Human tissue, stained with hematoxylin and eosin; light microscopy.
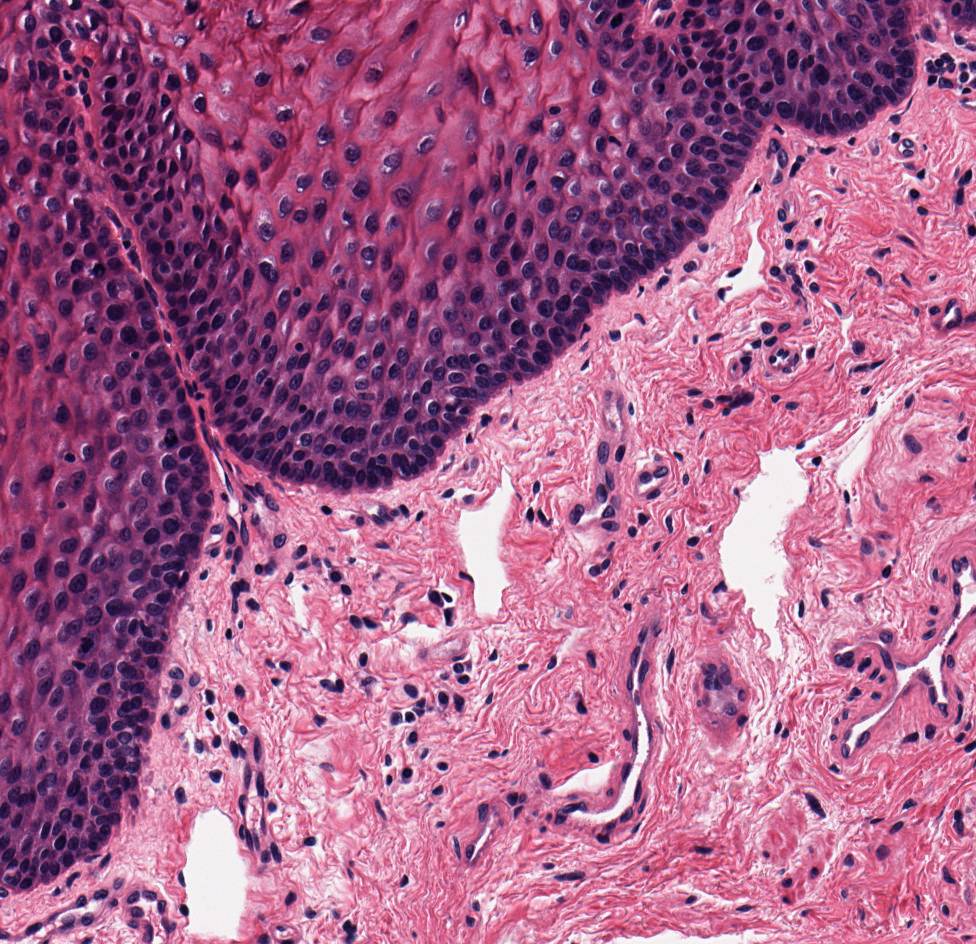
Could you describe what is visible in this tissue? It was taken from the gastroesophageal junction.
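Stratified squamous epithelium, upper left; connective tissue stroma, lower right. Basal cells crowded along the border, dark elongated nuclei perpendicular to it. Away from the base, cells larger, more widely spaced, polygonal, with pink cytoplasm. Left: thin stromal strand passing upward between two adjacent epithelial masses.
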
